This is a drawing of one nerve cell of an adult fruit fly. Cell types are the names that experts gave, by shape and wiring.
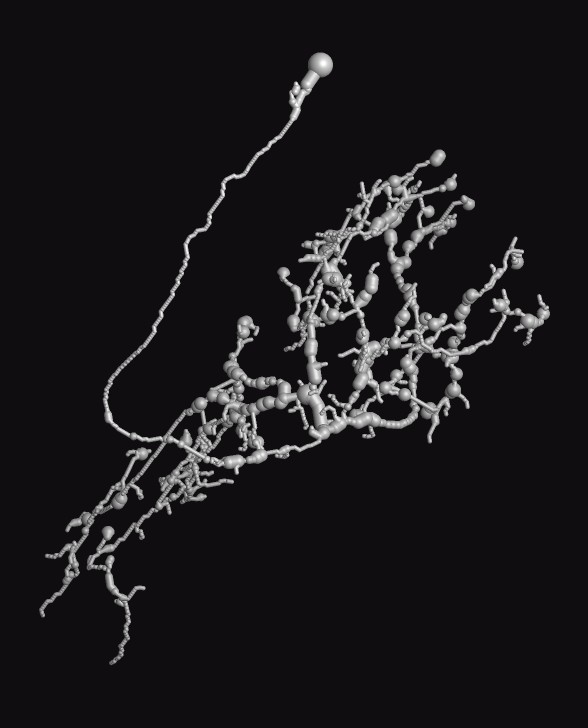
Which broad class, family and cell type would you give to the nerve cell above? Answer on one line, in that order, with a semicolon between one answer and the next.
nerve-cord intrinsic neuron; hemilineage 13B; IN13B052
